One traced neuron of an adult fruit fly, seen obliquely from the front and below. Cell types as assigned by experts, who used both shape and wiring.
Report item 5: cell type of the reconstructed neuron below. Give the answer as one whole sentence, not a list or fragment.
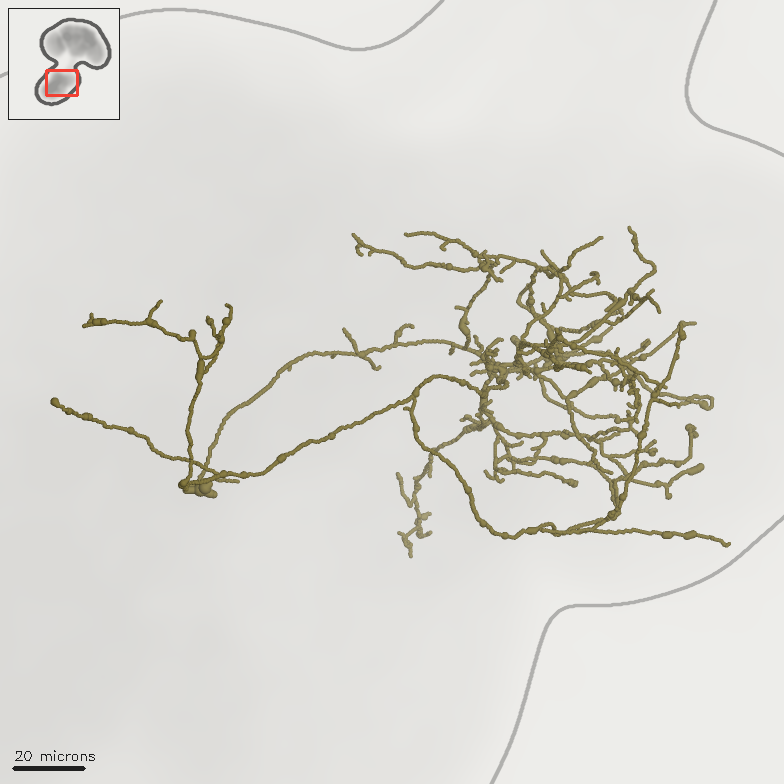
The neuron belongs to cell type IN12B021.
